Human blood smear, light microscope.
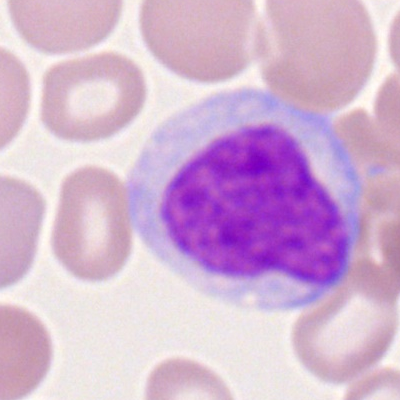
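Monocyte; central cell, stained human blood smear, light microscopy. Outline round, smooth. Nucleus occupies most of cell; shallow notch on its lower edge. Chromatin clumped into darker and paler patches.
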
